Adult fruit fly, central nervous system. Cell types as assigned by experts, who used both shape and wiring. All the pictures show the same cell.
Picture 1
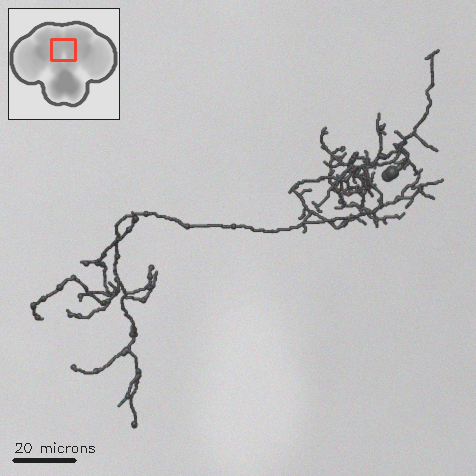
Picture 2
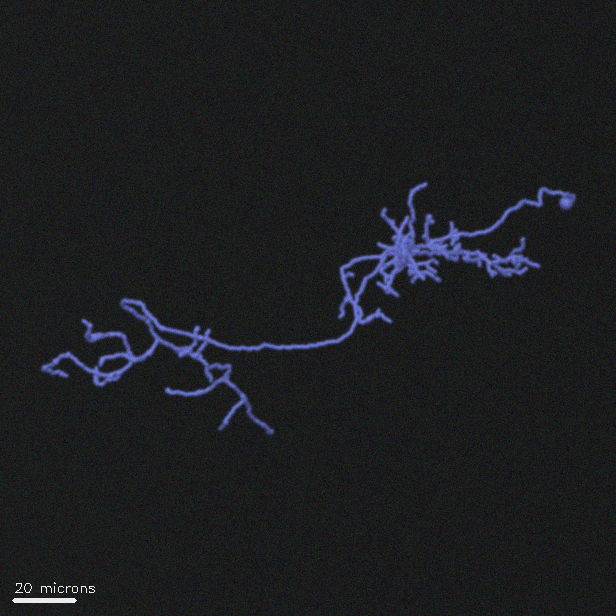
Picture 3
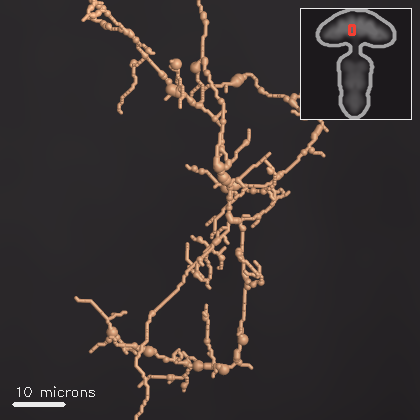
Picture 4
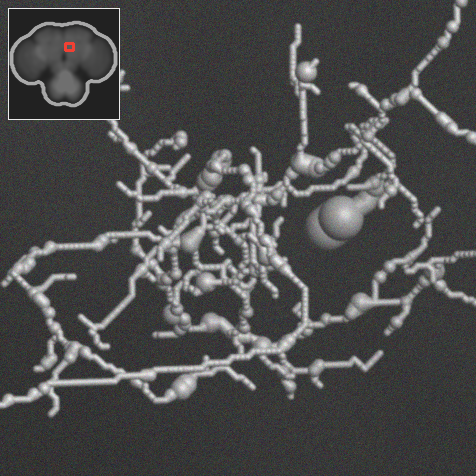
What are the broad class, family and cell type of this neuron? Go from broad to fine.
central-brain intrinsic neuron; hemilineage DM5_central; CB1550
